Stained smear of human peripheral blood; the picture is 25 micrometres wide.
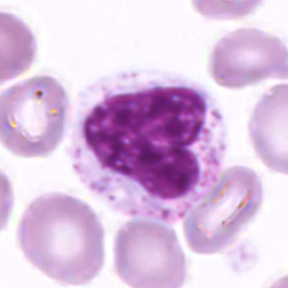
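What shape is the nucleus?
A single mass, about 11 by 10 micrometres, with a notch on its right side.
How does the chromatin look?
Dark purple and coarsely clumped, with paler gaps between the clumps.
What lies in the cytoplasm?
Sparse fine pink-purple granules.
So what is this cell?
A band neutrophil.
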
